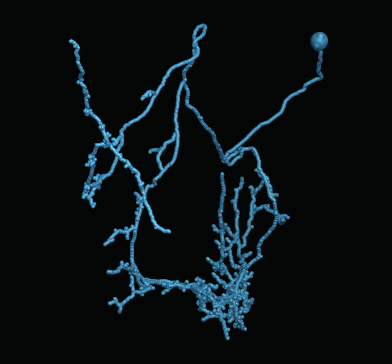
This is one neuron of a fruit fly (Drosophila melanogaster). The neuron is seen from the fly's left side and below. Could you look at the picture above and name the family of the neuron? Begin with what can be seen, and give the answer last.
The cell body is at the upper right of the picture. In this view it is about as wide as it is tall. It is a central-brain intrinsic neuron. The family is hemilineage DM6_ventral.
